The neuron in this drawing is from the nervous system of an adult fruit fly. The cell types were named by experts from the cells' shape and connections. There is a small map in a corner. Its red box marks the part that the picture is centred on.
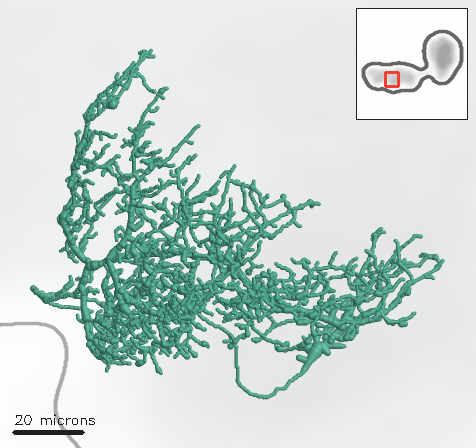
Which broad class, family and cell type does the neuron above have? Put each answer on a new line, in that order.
nerve-cord intrinsic neuron
hemilineage 13A
IN13A007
